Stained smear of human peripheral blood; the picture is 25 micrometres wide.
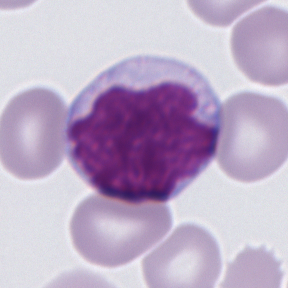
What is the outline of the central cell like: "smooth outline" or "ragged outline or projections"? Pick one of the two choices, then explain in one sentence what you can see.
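Smooth outline. The cell outline is round and smooth.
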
